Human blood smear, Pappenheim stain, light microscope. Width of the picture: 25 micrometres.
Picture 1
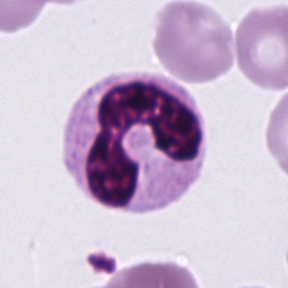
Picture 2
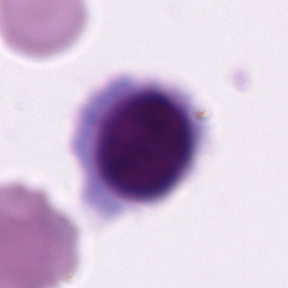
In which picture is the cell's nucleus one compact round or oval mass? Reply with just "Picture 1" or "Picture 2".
Picture 2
